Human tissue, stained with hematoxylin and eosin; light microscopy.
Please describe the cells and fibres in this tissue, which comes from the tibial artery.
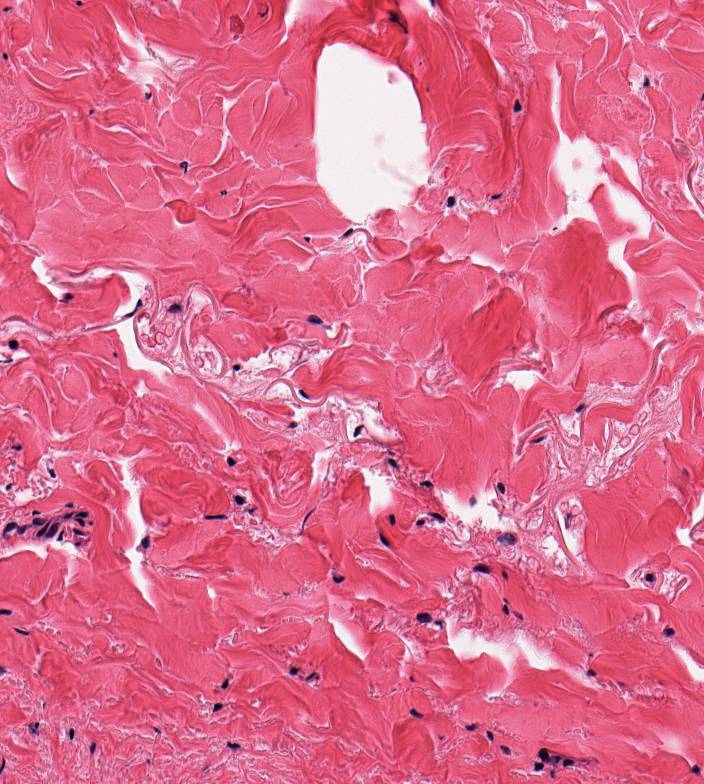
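The field is filled with thick pink collagen bundles running in many different directions. Between them, notice the sparse small, dark, elongated fibroblast nuclei. They become more frequent as you move from the upper half to the lower half. Across the middle, a band of looser, paler stroma with fine wispy fibres runs between the dense bundles.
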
